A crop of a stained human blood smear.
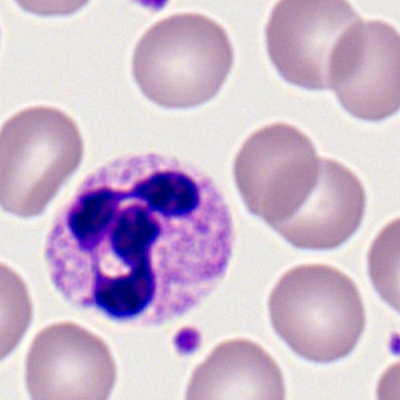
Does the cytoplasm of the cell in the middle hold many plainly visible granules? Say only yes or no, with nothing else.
Yes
